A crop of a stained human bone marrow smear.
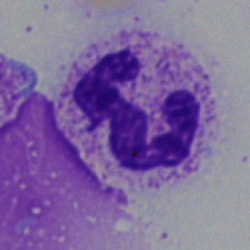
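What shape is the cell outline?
It is roughly round.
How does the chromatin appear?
It is dense and stains dark purple.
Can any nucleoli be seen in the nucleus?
None are visible.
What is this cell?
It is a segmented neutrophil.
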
